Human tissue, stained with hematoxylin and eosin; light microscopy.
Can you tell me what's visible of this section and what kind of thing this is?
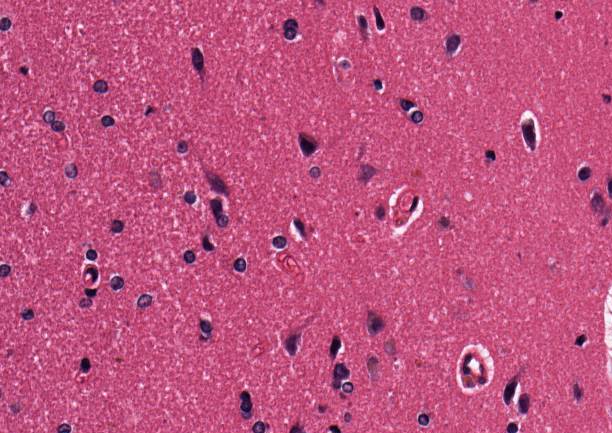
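Pink, finely speckled matrix fills the field without organised units such as glands or tubules. Small, round, dark nuclei with scant cytoplasm lie scattered singly throughout. Occasional larger angular cells with purplish cytoplasm lie centrally and in the lower middle. Small vessels, centre and lower right, each sit in a clear white halo. The tissue is cerebral cortex.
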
